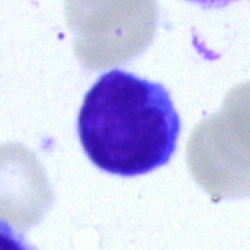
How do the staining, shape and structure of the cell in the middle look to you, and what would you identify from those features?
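In the cell in the middle, the nucleus occupies most of the cell. The cytoplasm forms a narrow rim, widest at the upper right. That cytoplasm contains neither granules nor vacuoles. This is a lymphocyte.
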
